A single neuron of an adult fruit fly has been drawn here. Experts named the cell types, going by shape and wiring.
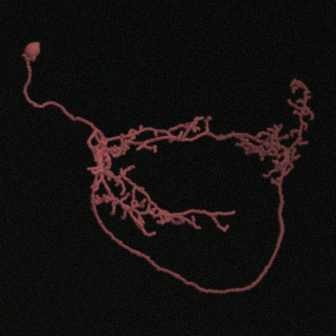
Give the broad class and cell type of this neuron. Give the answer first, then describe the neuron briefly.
Its broad class is central-brain intrinsic neuron. Its cell type is CB0046. Its cell body lies at the upper left of the picture. The picture shows dozens of branch ends.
